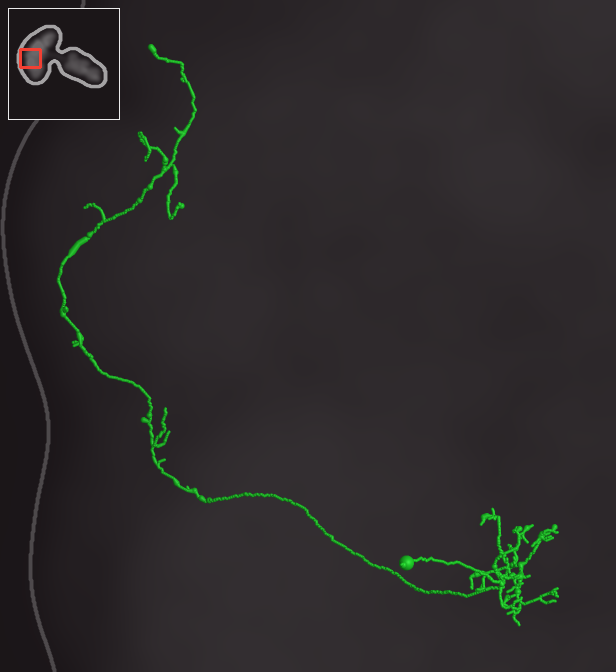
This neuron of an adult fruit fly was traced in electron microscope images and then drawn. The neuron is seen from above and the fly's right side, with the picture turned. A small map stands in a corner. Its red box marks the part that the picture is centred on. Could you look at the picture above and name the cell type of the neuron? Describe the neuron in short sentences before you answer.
It lies in the brain. In this view it is about as wide as it is tall. This is a central-brain intrinsic neuron. Its cell type is KCg-m.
